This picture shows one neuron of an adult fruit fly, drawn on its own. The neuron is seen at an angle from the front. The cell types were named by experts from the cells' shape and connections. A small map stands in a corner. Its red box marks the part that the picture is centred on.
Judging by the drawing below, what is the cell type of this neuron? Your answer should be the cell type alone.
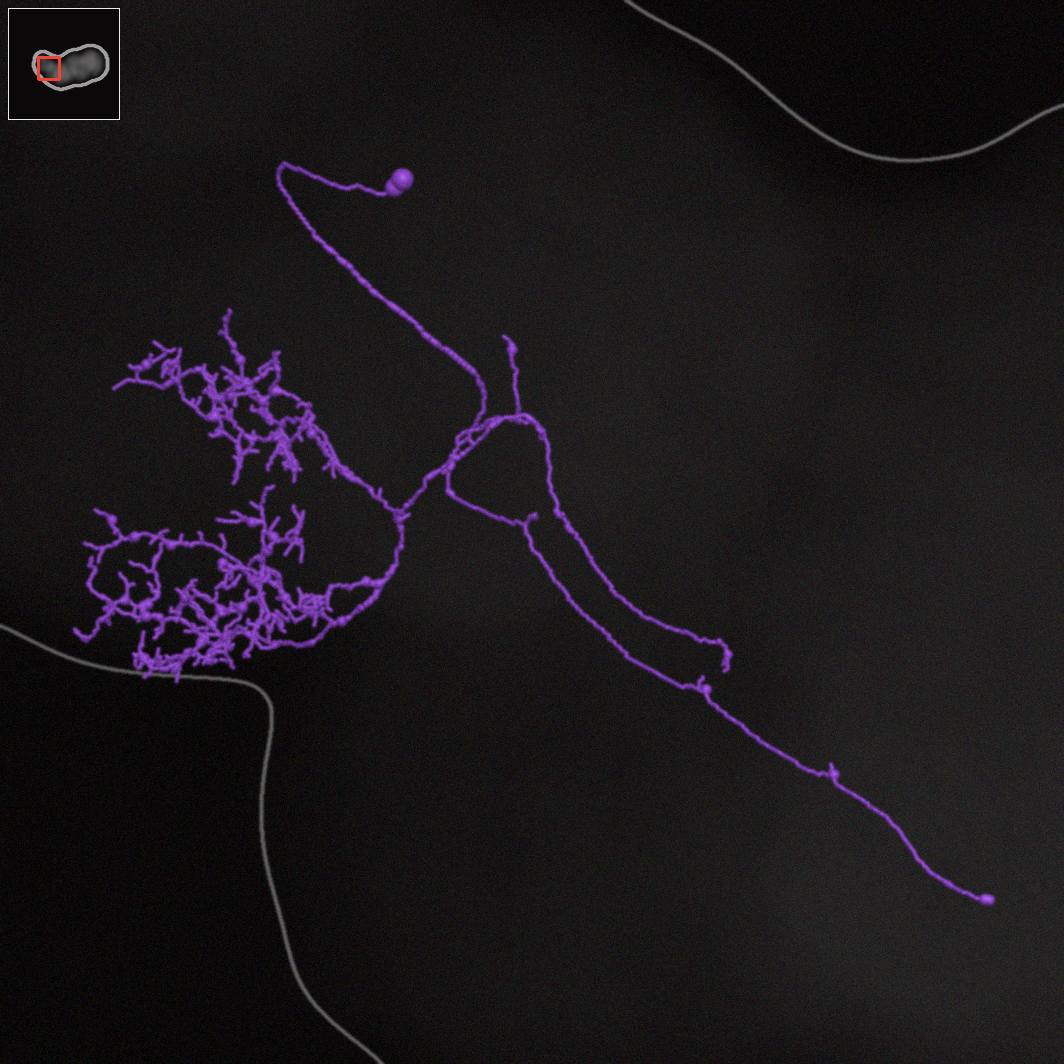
IN23B038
